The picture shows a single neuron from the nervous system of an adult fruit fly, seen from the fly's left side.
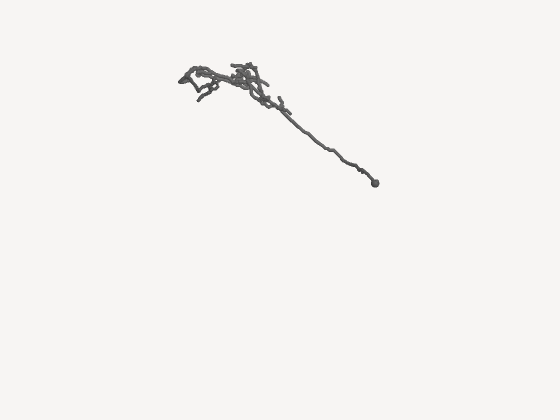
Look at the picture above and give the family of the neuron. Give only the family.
hemilineage SMPp&v1_ventral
